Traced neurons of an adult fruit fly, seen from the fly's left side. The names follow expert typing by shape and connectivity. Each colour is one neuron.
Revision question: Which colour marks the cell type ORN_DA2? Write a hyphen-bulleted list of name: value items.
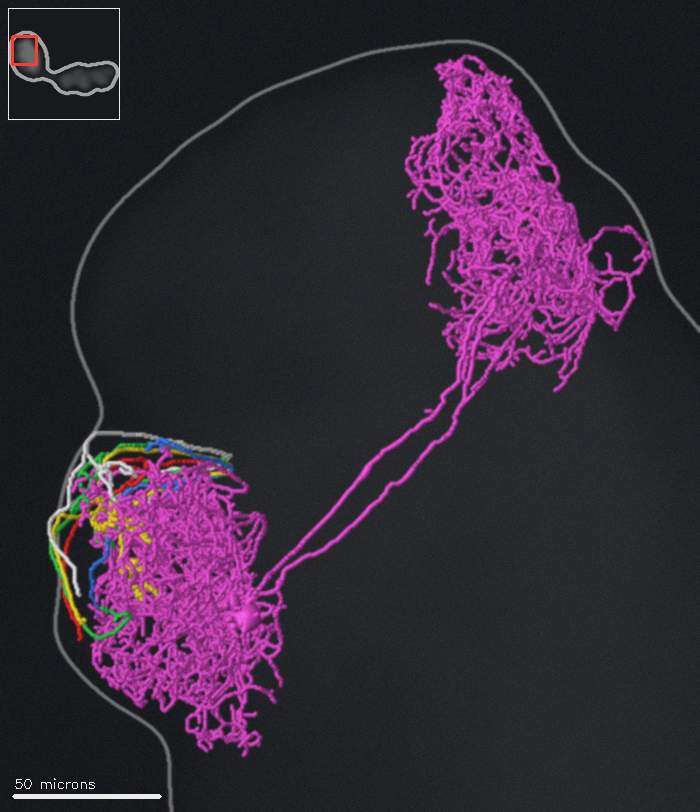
- colour: green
